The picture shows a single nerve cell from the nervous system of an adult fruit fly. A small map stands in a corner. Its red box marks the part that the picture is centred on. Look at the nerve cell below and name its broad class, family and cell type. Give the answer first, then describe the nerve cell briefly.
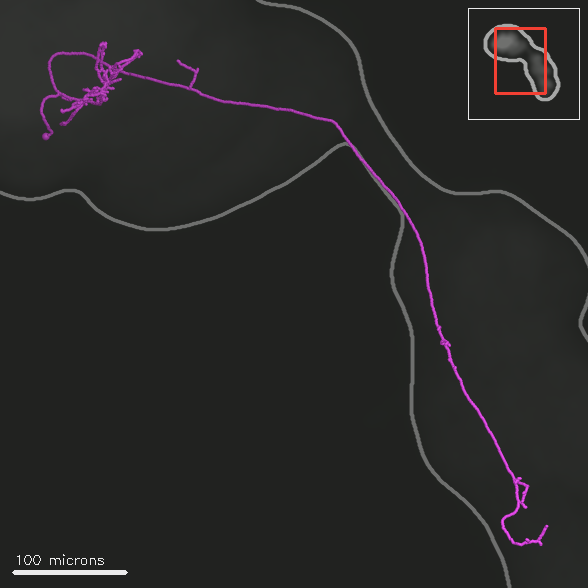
It is a descending neuron. The family is hemilineage PSp2. The cell type is DNpe015. The cell body can be seen at the upper left of the picture. By the scale bar it is about 450 microns wide in this view.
